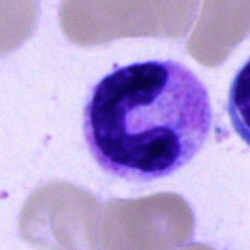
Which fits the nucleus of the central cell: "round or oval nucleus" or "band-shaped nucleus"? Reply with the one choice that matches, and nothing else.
Band-shaped nucleus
